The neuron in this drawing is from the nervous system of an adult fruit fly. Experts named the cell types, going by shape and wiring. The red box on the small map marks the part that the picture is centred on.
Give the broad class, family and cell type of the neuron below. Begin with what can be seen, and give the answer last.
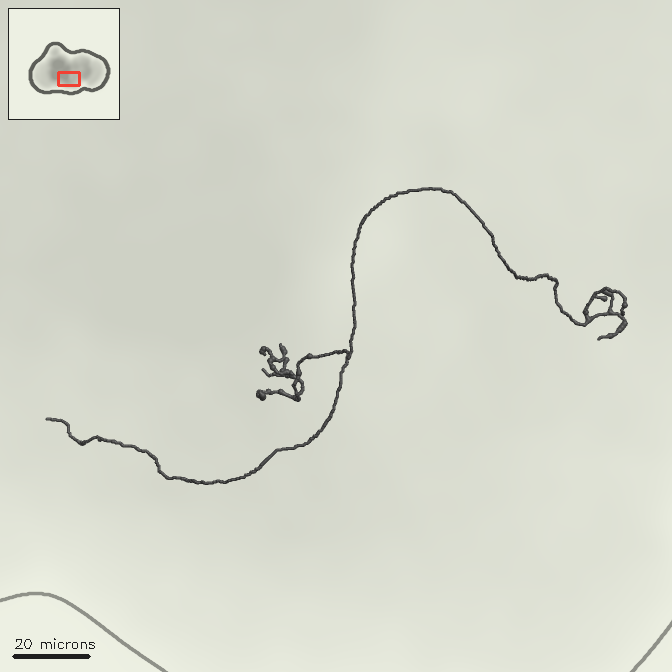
No cell body is drawn. By the scale bar it is about 160 microns wide in this view. It has a dozen or fewer branch ends. It is a sensory neuron entering the brain. Its family is called class olfactory. It is of cell type ORN_VM5v.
